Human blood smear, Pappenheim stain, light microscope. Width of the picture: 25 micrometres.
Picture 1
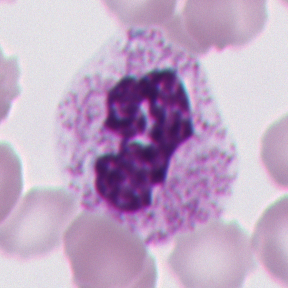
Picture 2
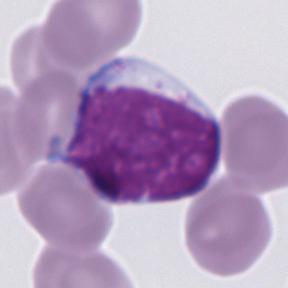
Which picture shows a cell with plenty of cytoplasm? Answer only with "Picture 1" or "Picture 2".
Picture 1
